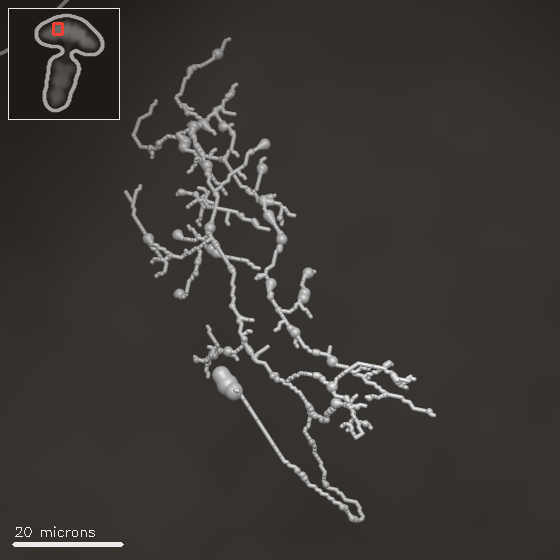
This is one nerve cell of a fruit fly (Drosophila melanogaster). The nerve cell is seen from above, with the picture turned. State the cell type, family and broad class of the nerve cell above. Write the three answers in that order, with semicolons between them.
CB1154; hemilineage LHd2; central-brain intrinsic neuron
